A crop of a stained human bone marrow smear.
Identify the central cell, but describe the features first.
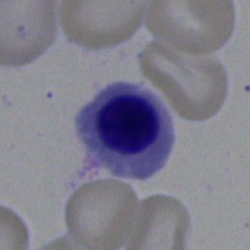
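Dense chromatin stains a deep dark purple, and no nucleolus can be seen in the nucleus. The cytoplasm is a pale lilac-blue and shows no distinct granules. The cell is an erythroblast.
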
